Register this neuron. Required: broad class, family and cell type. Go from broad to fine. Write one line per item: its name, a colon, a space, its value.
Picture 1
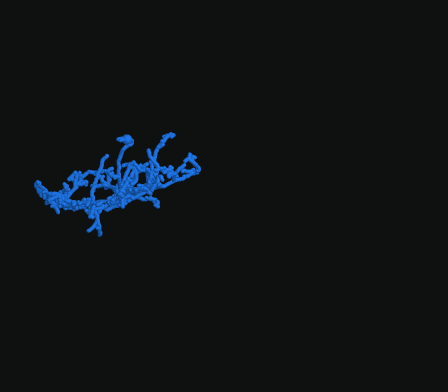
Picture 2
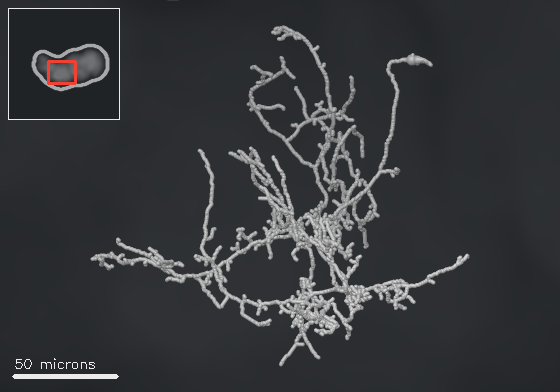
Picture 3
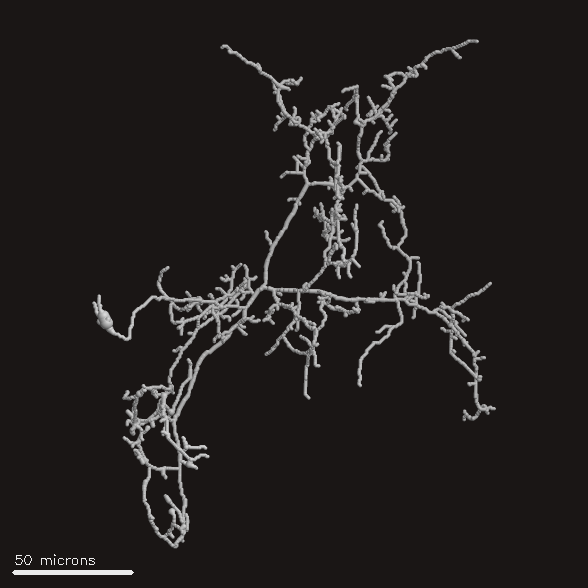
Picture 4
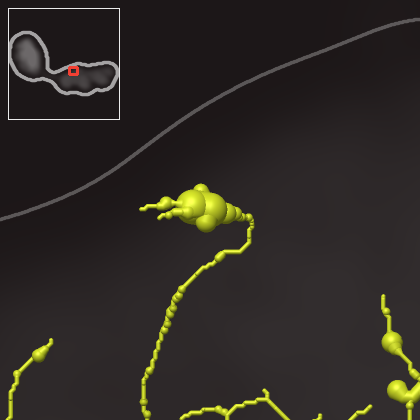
broad class: nerve-cord intrinsic neuron
family: hemilineage 11A
cell type: IN11A002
